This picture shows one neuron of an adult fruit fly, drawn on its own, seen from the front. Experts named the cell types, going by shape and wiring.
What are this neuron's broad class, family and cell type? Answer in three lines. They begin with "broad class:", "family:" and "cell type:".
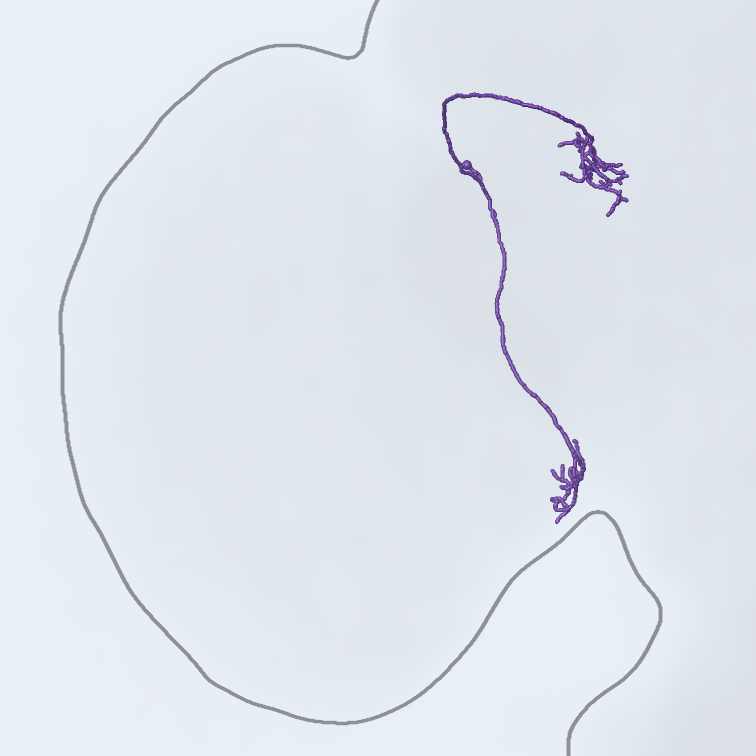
broad class: visual projection neuron
family: hemilineage VPNd3
cell type: LC9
